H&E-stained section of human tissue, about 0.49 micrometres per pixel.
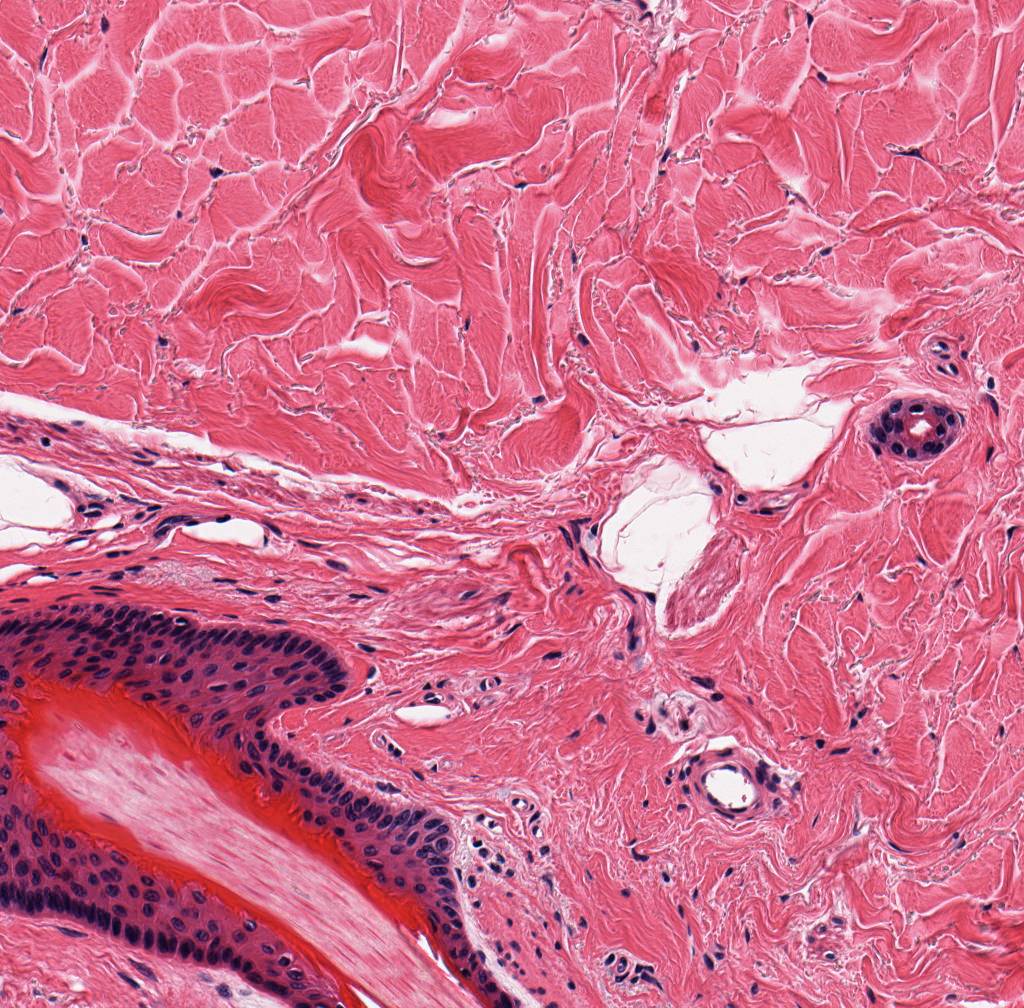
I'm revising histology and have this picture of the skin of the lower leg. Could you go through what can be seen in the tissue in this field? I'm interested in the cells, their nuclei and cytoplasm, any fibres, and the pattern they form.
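Curving along the lower-left corner is a band of stratified squamous epithelium. Its cells have dark oval nuclei, packed closely together. In the upper field, collagen bundles run in many different directions, with only a few nuclei scattered among them.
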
